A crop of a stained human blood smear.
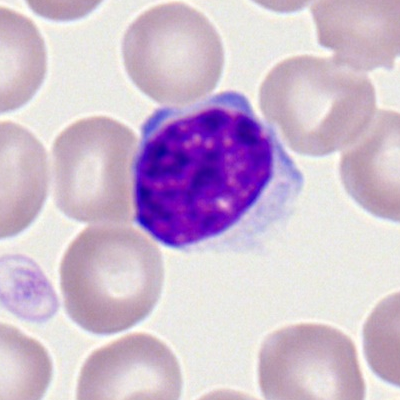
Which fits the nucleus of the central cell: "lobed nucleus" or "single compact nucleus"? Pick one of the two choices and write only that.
Single compact nucleus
